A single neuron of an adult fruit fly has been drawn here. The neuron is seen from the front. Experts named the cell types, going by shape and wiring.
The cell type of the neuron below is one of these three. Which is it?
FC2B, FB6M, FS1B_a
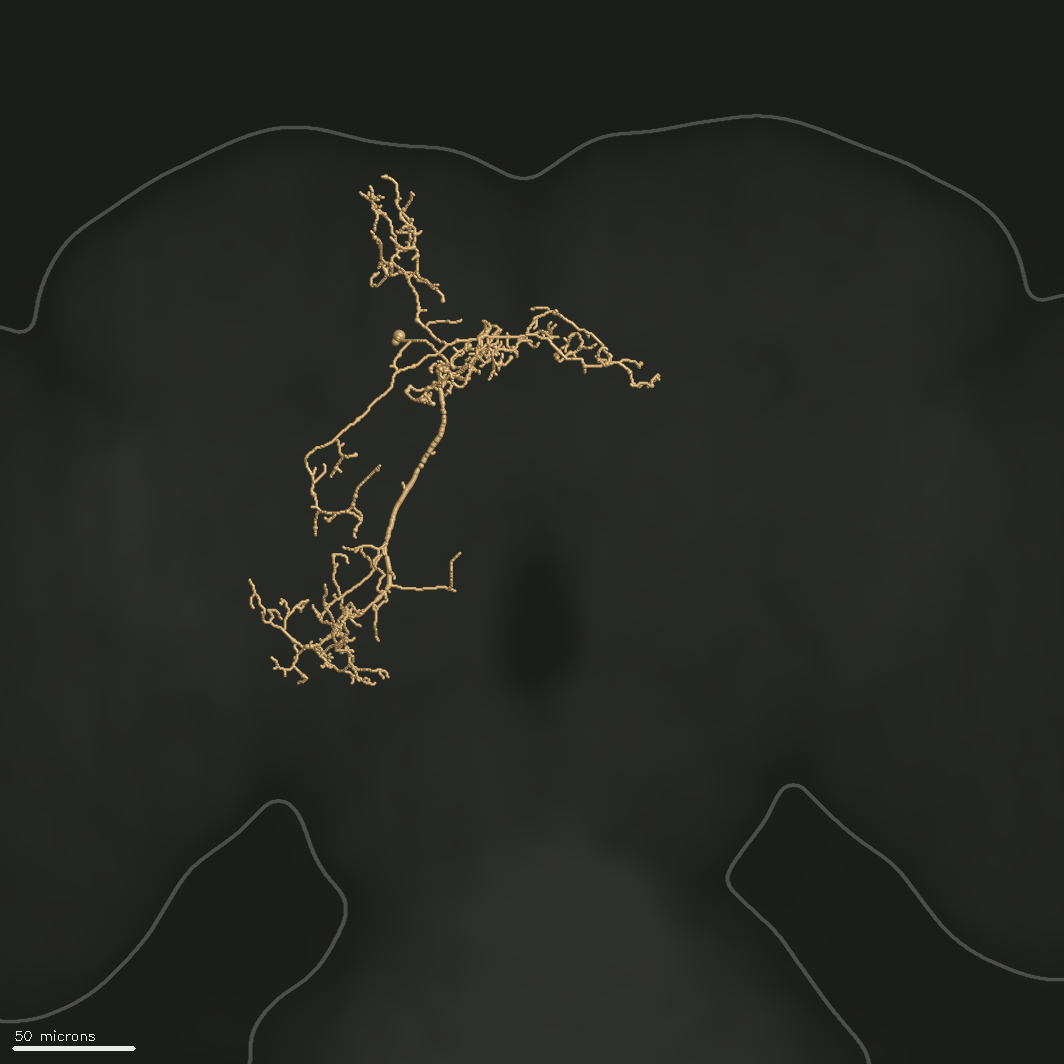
FB6M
